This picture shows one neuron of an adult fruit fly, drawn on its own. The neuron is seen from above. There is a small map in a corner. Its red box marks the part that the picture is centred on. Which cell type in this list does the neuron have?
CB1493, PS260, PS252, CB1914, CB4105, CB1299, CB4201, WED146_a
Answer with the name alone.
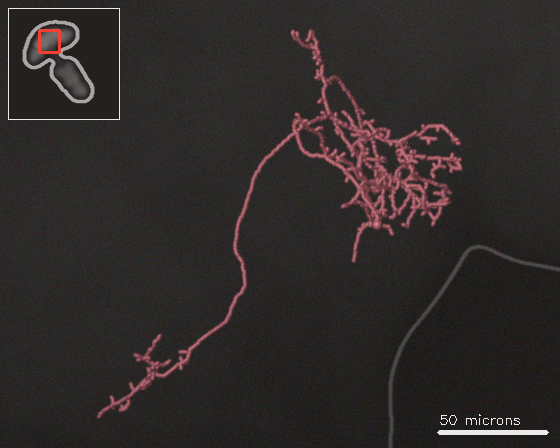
WED146_a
